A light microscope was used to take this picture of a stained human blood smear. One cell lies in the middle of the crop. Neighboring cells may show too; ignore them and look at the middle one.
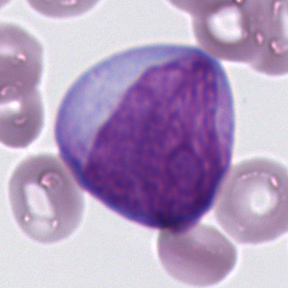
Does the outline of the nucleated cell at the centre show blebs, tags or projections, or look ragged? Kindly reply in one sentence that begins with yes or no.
No, by its outline the cell is smooth and even.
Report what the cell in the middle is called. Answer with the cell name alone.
atypical promyelocyte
